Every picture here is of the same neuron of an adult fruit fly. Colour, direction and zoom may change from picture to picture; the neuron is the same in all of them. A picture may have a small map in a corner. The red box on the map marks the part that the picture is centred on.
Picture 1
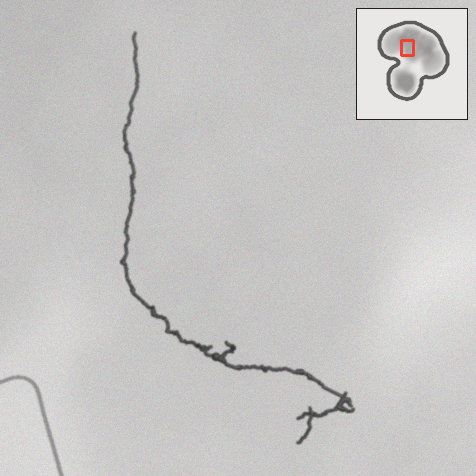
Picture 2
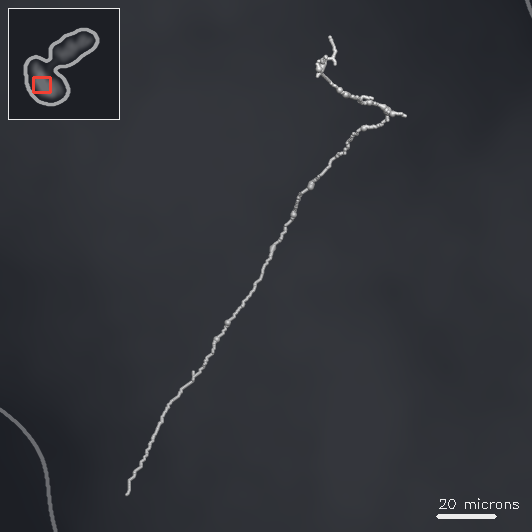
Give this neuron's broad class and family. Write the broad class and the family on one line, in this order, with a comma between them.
sensory neuron entering the brain, class mechanosensory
